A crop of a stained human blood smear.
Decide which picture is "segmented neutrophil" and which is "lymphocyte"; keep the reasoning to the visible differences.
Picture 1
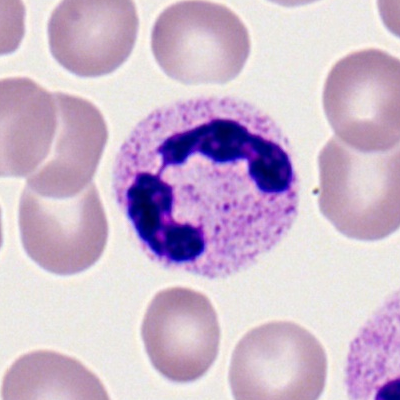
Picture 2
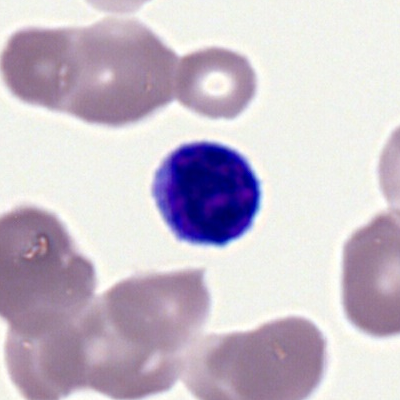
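In picture 1 we have a segmented neutrophil; picture 2 is a lymphocyte. Both cells have a round, smooth outline, coarsely clumped chromatin and no visible nucleoli.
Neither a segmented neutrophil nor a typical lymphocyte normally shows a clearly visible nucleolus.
They differ first in the amount of cytoplasm: picture 1 has plenty, while picture 2 shows only a thin rim, mostly on the left side.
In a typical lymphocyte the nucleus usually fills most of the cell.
The cytoplasm colour differs as well: pale pink in picture 1, pale blue in picture 2. Granules separate them further: the cytoplasm in picture 1 is filled with small purplish granules, while none are seen in picture 2.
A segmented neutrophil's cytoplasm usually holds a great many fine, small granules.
The nucleus in picture 1 is a curved, lobed band wrapping around the upper and left sides of the cell, with dark purple chromatin; in picture 2 the chromatin is dense. The cell in picture 2 lies apart and touches no red cell.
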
